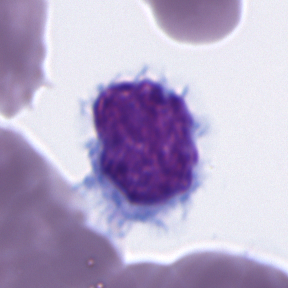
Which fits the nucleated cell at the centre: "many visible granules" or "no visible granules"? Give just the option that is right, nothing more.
No visible granules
